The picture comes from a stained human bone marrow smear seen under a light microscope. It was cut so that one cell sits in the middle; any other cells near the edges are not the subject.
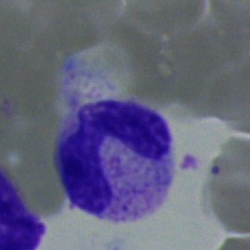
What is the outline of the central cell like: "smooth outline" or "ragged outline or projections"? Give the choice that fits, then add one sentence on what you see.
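Smooth outline. The cell has a rounded outline with a smooth edge.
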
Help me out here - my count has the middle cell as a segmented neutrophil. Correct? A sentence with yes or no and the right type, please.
No, what the centre of the crop shows is a band neutrophil, not a segmented neutrophil.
